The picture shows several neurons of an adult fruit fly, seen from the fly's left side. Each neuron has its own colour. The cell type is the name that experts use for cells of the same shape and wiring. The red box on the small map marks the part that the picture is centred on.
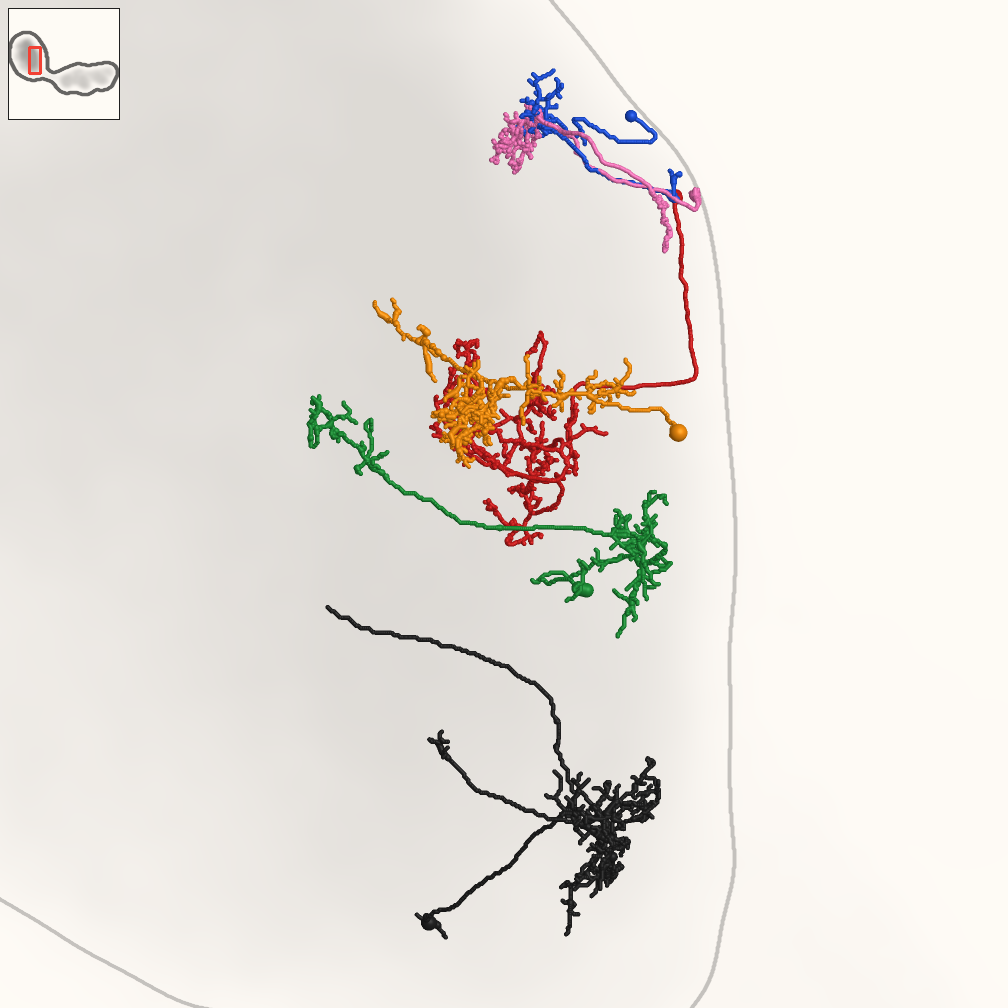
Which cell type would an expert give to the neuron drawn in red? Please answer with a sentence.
The cell type is Y14.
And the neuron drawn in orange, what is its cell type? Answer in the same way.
The cell type is Y3.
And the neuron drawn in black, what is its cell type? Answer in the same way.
The cell type is TmY14.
